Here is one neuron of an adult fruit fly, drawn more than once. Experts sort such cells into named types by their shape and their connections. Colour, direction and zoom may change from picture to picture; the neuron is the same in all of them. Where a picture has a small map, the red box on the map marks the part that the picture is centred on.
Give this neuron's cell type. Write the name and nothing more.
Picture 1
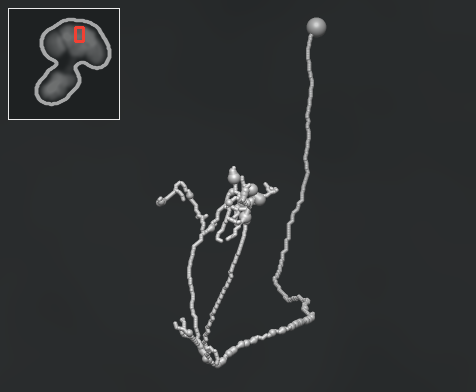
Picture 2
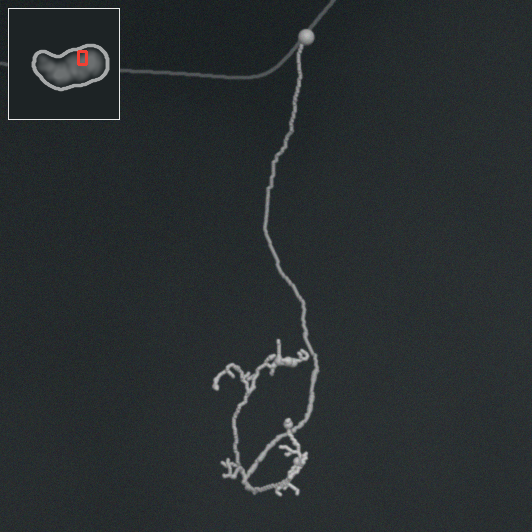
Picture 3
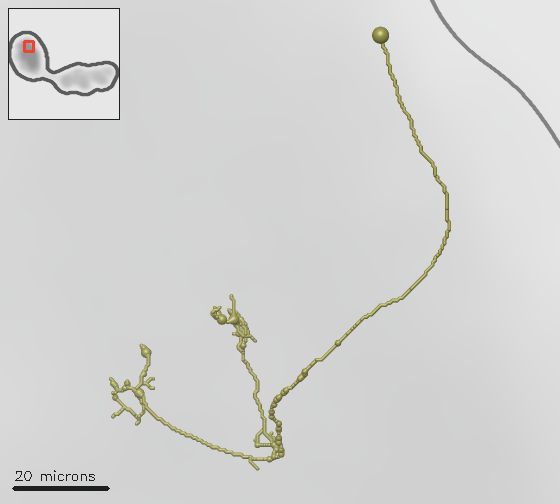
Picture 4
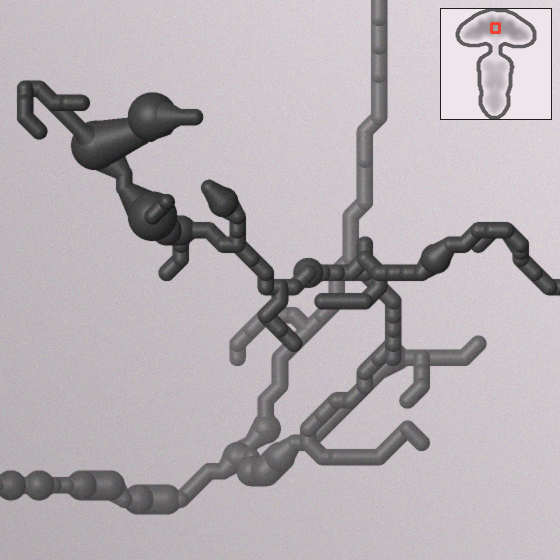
vDeltaM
